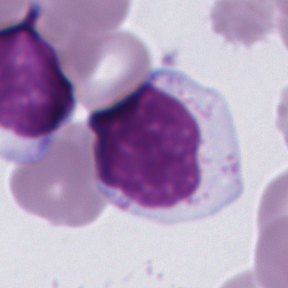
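Large granular lymphocyte in a stained smear of human peripheral blood. You'll notice fine pinkish-purple granules, sparse and scattered through the cytoplasm. The nucleus is just one unlobed mass. The outline isn't round; it's irregular and a bit angular. No vacuoles in the cytoplasm either.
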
